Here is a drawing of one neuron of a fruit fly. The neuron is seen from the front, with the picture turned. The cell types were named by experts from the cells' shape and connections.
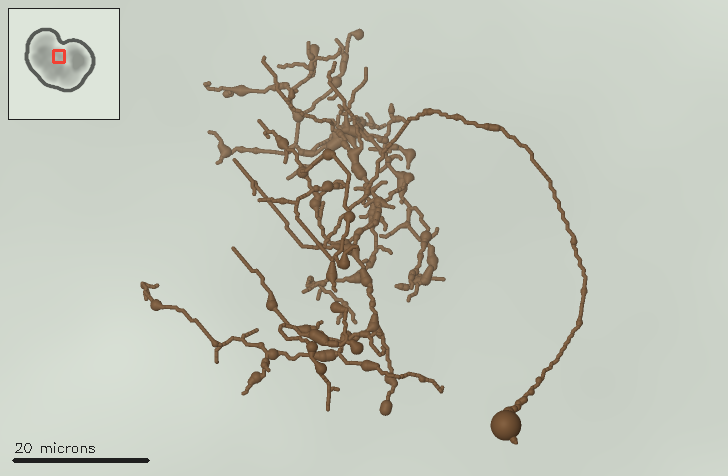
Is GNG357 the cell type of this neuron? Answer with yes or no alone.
no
